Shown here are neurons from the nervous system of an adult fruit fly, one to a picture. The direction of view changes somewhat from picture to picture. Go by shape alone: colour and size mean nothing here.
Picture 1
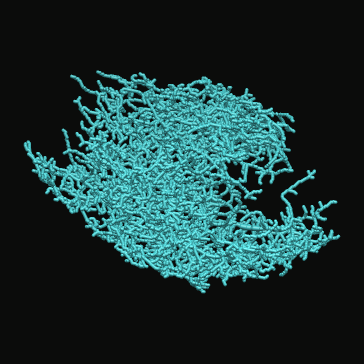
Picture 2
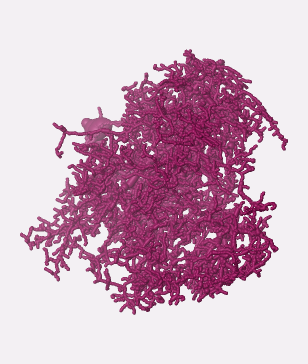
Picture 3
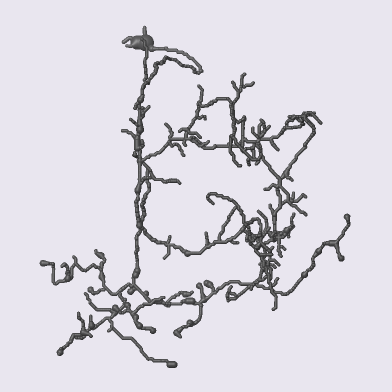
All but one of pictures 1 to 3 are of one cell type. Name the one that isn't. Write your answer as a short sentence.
The neuron in picture 3 is of another cell type than the rest.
